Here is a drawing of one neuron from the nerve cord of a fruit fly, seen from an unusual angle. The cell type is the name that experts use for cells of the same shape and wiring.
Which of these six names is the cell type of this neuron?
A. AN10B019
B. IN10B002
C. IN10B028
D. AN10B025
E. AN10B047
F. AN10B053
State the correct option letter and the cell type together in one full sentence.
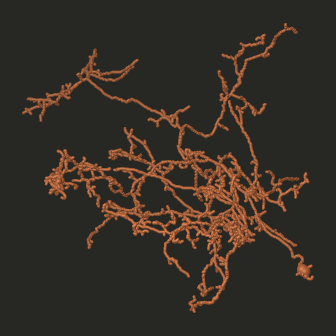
From the options, D supplies the neuron's cell type, AN10B025.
